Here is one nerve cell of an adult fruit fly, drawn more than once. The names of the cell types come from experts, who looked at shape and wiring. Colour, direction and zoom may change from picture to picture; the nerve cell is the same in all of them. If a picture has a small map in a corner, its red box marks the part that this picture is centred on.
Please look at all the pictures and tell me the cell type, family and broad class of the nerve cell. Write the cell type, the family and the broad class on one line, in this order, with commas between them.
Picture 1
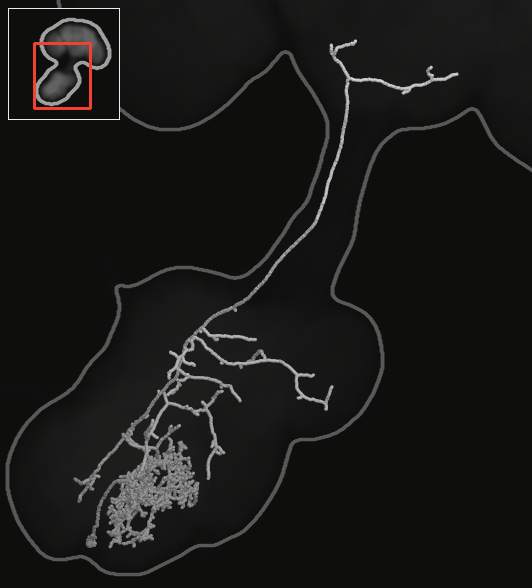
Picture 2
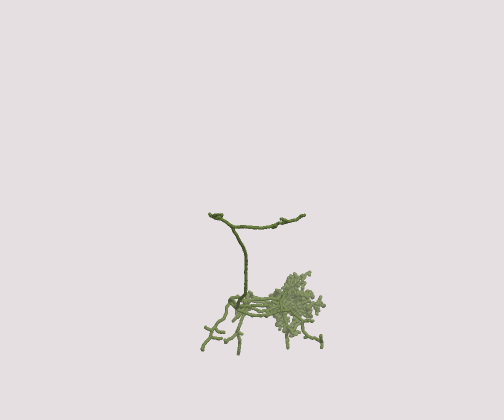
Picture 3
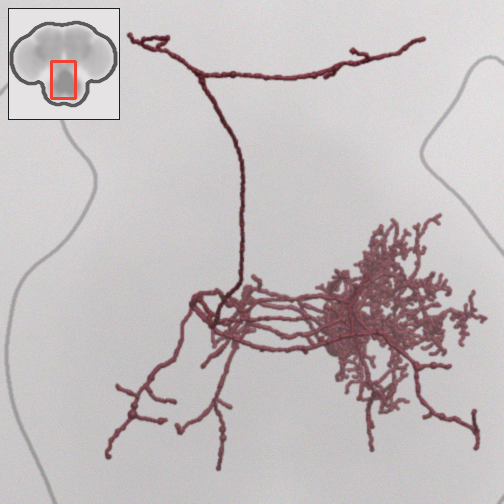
AN06B002, hemilineage 06B, ascending neuron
